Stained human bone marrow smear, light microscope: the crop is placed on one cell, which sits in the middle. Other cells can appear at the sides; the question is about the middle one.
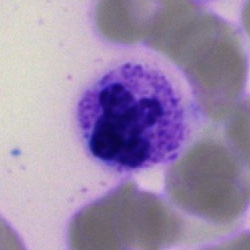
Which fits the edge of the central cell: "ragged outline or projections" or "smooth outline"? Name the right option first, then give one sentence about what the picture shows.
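Smooth outline. The cell outline is round with a smooth edge.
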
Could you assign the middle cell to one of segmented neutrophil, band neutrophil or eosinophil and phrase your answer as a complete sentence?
In this crop, the cell at the very middle is a segmented neutrophil.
